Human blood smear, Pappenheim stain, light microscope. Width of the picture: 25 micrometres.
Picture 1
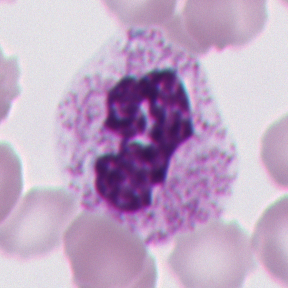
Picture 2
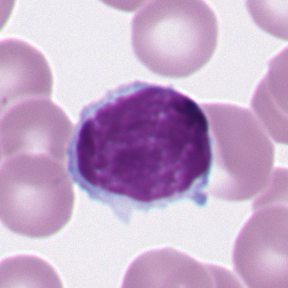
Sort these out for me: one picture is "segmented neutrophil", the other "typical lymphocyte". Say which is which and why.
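In picture 1 is the segmented neutrophil; picture 2 holds the typical lymphocyte. Both have dark purple, coarsely clumped chromatin with no distinct nucleoli.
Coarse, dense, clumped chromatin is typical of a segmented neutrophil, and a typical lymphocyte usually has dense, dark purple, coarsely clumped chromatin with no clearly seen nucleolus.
They part company in the cytoplasm: in the segmented neutrophil a broad band surrounds the nucleus on all sides, while in the typical lymphocyte the nucleus fills almost the whole cell and leaves only a thin rim. The neutrophil's cytoplasm is pale pinkish-lilac, filled with many small purplish-pink granules and free of vacuoles, whereas the lymphocyte's is pale blue.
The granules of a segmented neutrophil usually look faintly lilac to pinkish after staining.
The typical lymphocyte also has a ragged, irregular border, with a small pale tag of cytoplasm projecting downward from its lower edge. Its nucleus is oval and about 12 by 10 micrometres.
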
